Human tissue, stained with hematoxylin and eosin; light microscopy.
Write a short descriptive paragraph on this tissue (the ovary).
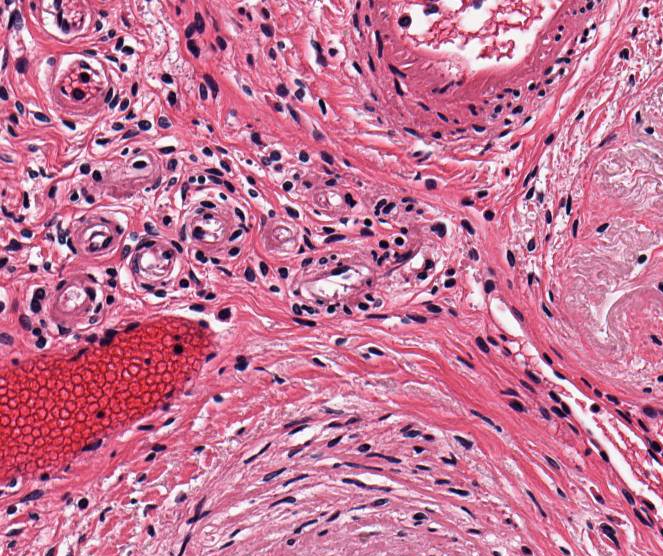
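Look at the left edge, below the middle: a vessel lumen packed with crowded bright red erythrocytes. Pink collagenous stroma with scattered spindle-shaped nuclei lies between vessels. Lower centre: spindle cells, elongated dark nuclei, in wavy, curving streams. Right edge: pale, finely fibrillar region, few nuclei.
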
